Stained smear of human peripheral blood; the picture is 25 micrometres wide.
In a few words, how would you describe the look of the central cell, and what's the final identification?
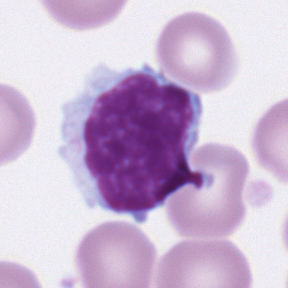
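The cytoplasm is pale greyish blue and forms a wider band on the left side of the nucleus than on the right. Its chromatin is dark purple and coarsely condensed. The nucleus has an irregular outline, with a small pointed extension at its lower right. The cell measures about 14 micrometres across and the nucleus about 12 micrometres across, the nucleus filling about 70% of the cell's area. It is a typical lymphocyte.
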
